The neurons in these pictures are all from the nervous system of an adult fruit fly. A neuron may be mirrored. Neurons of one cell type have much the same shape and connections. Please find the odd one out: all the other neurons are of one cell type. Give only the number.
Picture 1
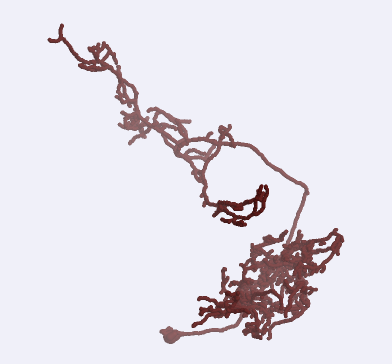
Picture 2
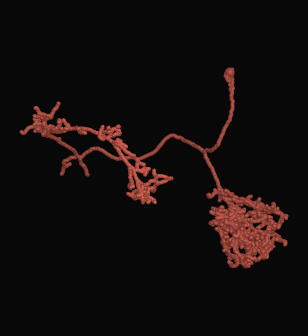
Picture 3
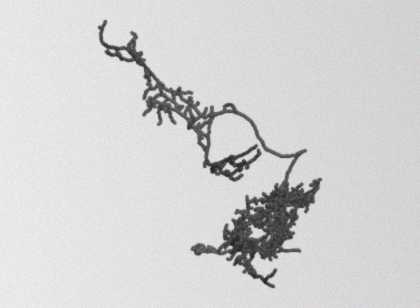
2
